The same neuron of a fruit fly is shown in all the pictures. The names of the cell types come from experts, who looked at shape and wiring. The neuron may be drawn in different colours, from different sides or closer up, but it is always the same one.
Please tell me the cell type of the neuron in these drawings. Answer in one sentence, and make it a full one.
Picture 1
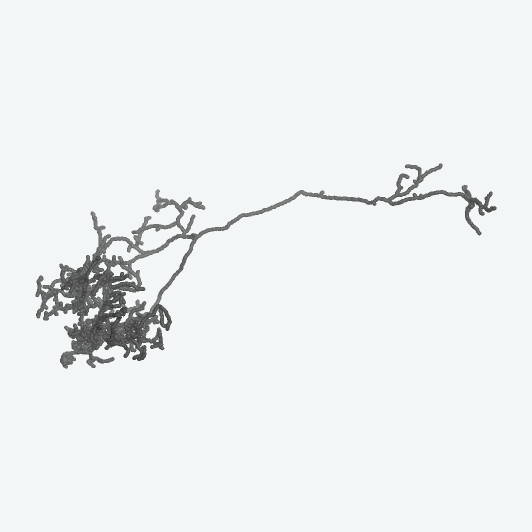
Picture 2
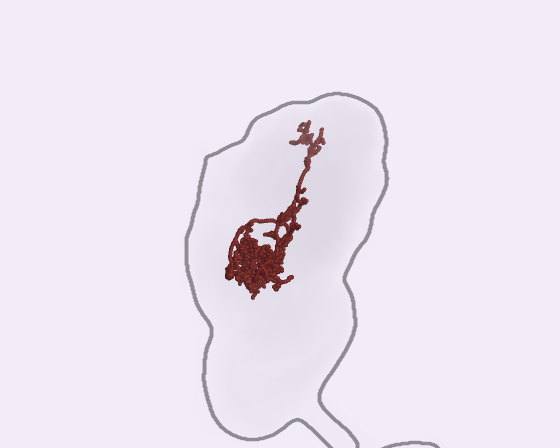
For this neuron, the cell type is AVLP748m.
